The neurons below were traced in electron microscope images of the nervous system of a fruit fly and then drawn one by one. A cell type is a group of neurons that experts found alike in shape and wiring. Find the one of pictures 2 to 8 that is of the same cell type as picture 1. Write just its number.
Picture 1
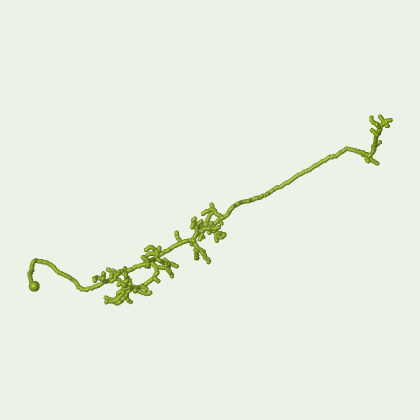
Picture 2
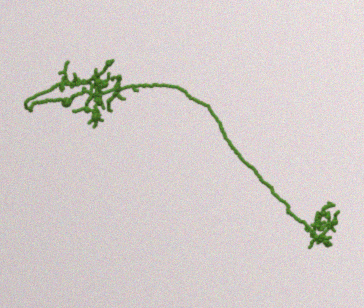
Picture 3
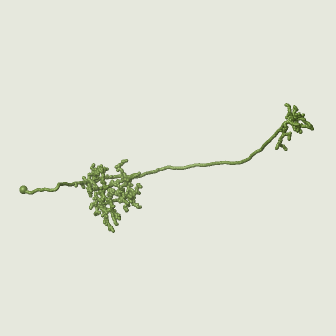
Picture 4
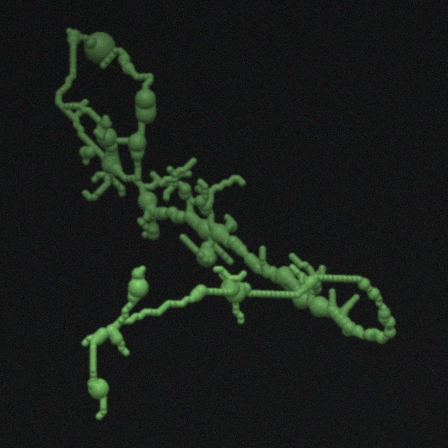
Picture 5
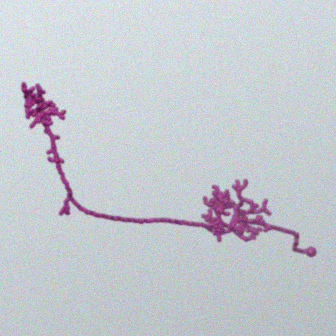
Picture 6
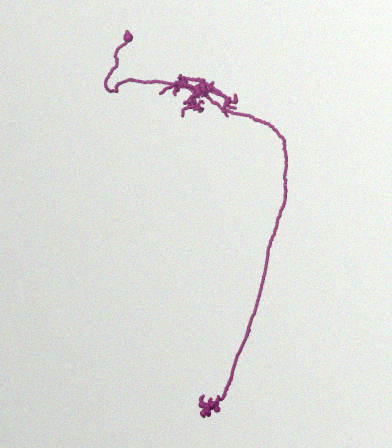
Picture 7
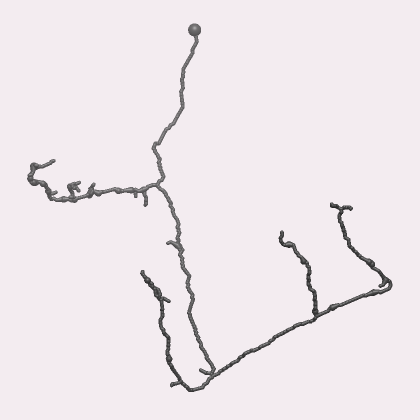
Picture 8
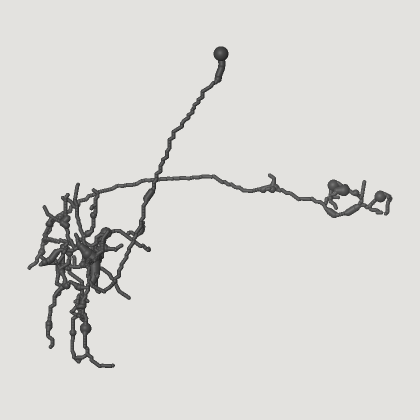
4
